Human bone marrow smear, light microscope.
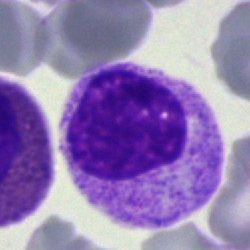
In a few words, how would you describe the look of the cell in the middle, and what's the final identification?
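Round and smooth-edged, the outline shows no surface projections. Its cytoplasm is lilac-purple rather than deep blue, with fine purple granules scattered throughout. Against the right side of the nucleus lies a paler zone of cytoplasm. The name for this cell is myelocyte.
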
